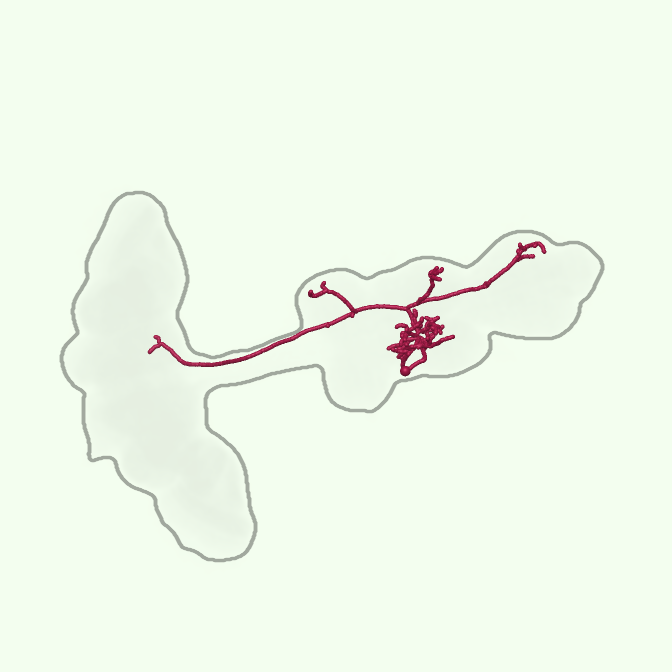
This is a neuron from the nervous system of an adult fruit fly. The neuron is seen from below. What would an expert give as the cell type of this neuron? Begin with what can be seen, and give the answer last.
It runs through the neck, between the brain and the nerve cord. The cell body is in the middle of the picture. This is an ascending neuron. It is of cell type AN07B045.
